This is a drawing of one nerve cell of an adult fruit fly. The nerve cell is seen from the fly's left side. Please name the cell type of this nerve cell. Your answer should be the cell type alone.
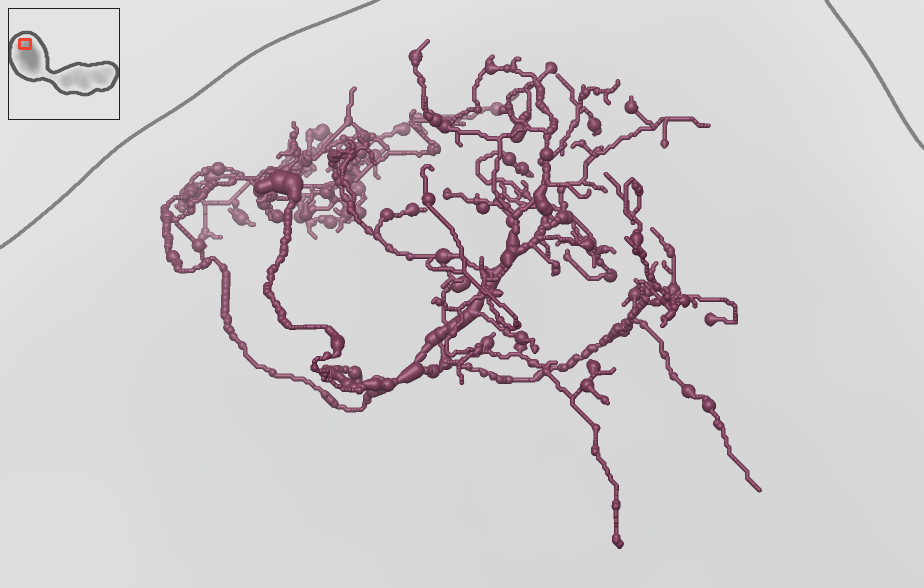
SLP212_b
